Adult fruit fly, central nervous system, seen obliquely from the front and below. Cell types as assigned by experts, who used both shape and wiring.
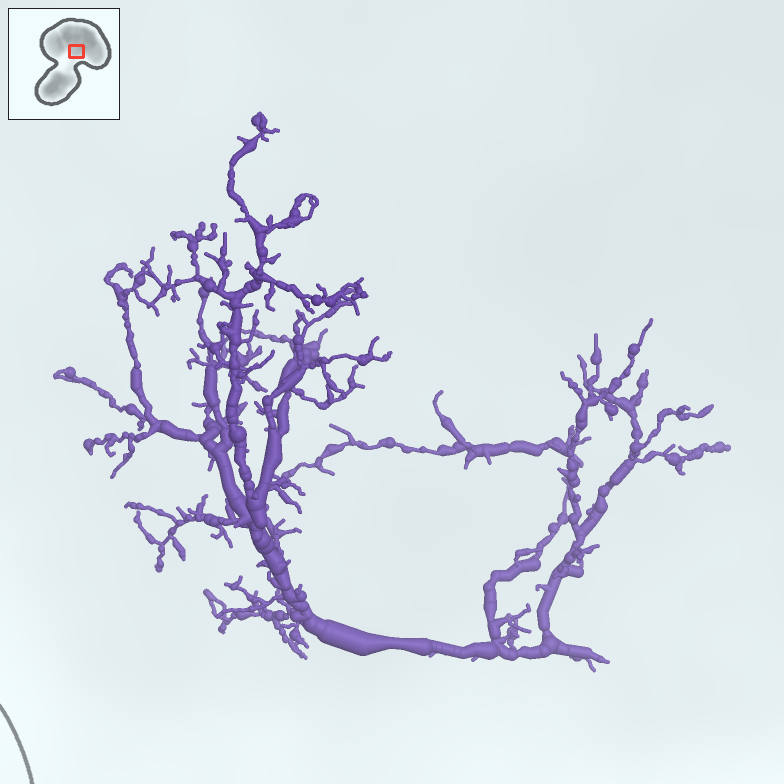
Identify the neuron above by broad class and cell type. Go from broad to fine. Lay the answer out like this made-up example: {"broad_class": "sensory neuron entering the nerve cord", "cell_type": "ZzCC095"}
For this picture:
{"broad_class": "motor neuron of the brain", "cell_type": "MN6"}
